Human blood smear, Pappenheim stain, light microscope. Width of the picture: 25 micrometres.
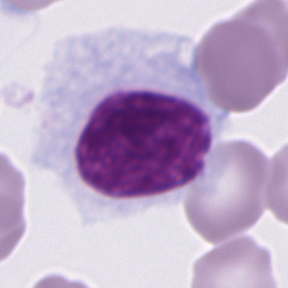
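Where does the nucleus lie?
Off-centre, toward the lower right of the cell.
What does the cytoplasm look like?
Abundant and pale greyish-blue, with a mottled, foamy look from many small pale spaces.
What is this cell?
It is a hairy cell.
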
